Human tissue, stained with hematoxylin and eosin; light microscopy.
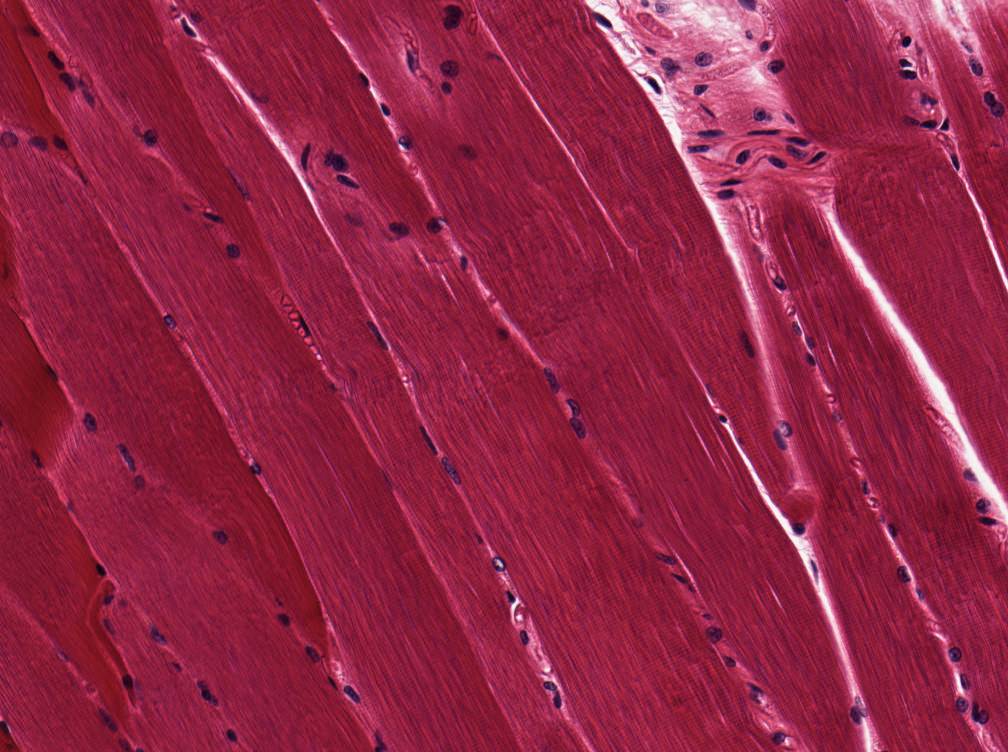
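Skeletal muscle, its long parallel fibres crossing the whole field diagonally from upper left to lower right. They seem to run straight alongside one another, and I can see no branching. The small dark oval nuclei sit at the fibre edges, not in the centres. Throughout, the fibre cytoplasm takes a deep pink-red stain.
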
